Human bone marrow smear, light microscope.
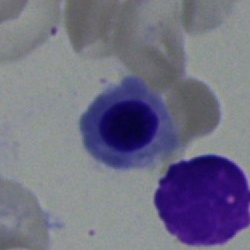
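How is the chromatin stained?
Dense and evenly dark purple throughout the nucleus.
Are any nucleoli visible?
No, none can be seen.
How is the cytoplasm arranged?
As a broad rim on all sides of the nucleus.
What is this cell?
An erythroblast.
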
